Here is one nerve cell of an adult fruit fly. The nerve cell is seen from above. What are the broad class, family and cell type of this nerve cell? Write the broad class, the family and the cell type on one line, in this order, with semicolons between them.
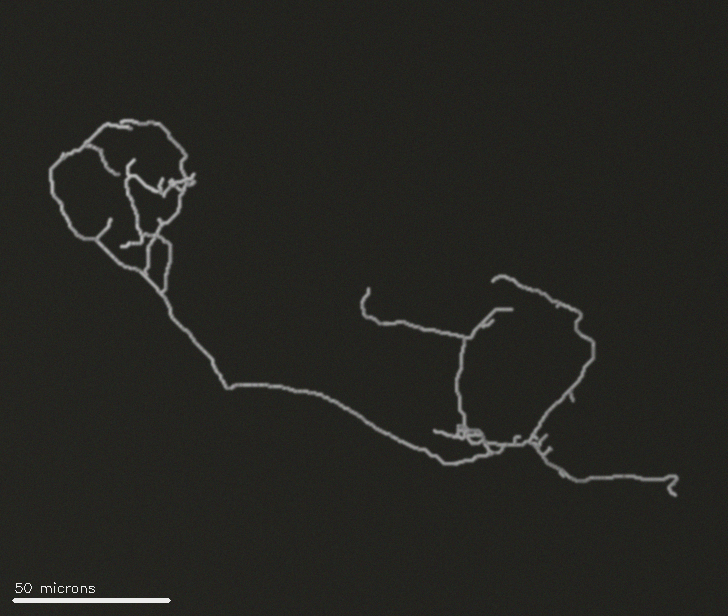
central-brain intrinsic neuron; hemilineage LB19; GNG419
